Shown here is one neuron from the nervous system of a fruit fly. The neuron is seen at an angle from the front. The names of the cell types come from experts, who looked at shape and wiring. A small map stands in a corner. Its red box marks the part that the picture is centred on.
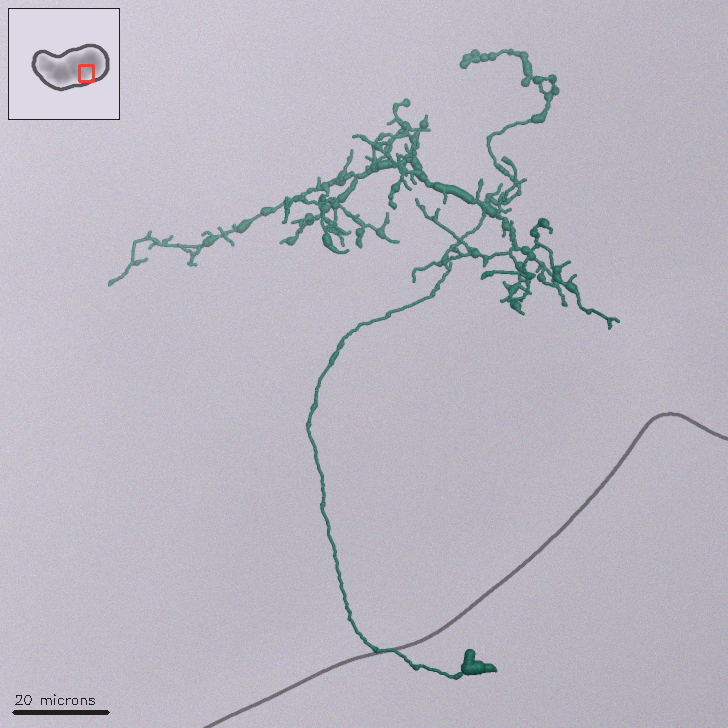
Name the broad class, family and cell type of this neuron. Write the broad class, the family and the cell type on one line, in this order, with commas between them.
central-brain intrinsic neuron, hemilineage MX3, CB2440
